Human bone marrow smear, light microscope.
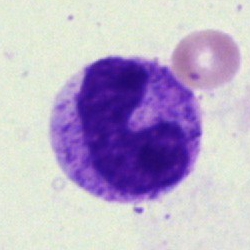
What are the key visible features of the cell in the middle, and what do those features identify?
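A round, smooth outline bounds the cell. Its nucleus is deeply indented into a C shape with the notch opening to the right, and no nucleoli can be seen in it. The rim of cytoplasm is widest on the left side. The cell is a band neutrophil.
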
